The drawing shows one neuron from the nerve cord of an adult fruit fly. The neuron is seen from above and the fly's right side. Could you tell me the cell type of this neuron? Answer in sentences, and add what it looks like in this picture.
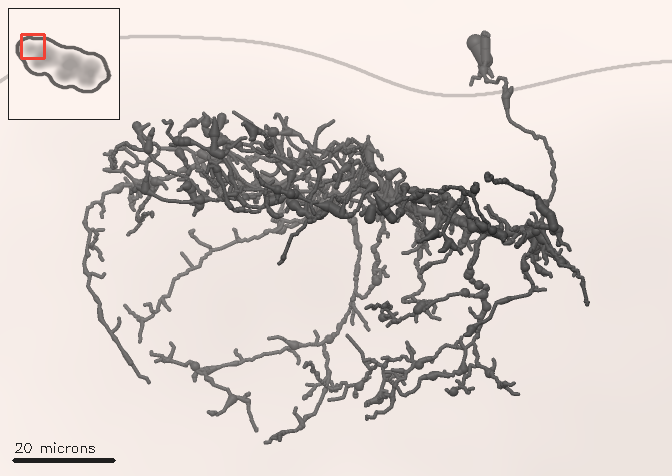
It is of cell type INXXX297. Its broad class is nerve-cord intrinsic neuron. By the scale bar it is about 100 microns wide in this view. More than a hundred branch ends can be seen.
